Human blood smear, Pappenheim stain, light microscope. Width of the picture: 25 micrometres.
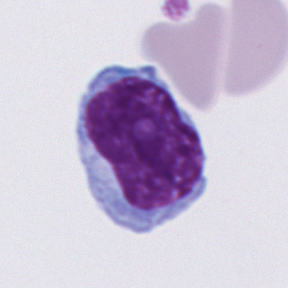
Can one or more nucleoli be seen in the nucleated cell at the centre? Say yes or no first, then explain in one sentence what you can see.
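Yes. One pale round nucleolus lies near the middle of the nucleus.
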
